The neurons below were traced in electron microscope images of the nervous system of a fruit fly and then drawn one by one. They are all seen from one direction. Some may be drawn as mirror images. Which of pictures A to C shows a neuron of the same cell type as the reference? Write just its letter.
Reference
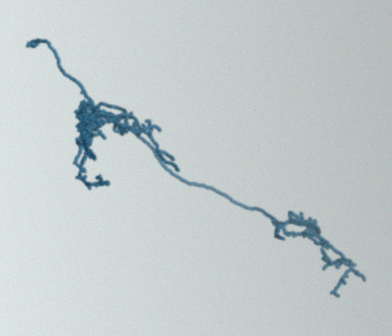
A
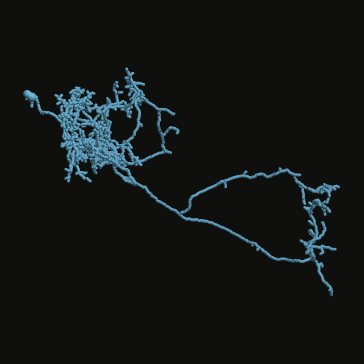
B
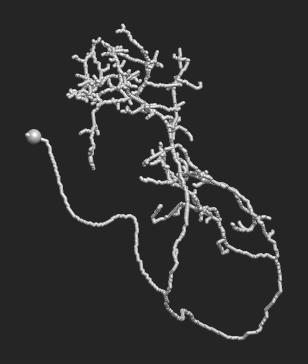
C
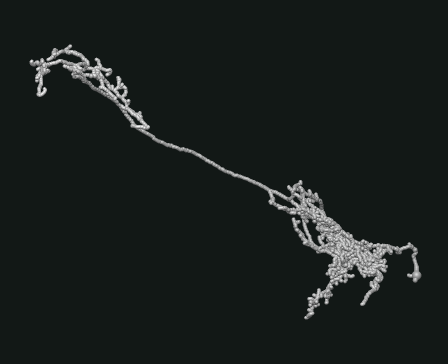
C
